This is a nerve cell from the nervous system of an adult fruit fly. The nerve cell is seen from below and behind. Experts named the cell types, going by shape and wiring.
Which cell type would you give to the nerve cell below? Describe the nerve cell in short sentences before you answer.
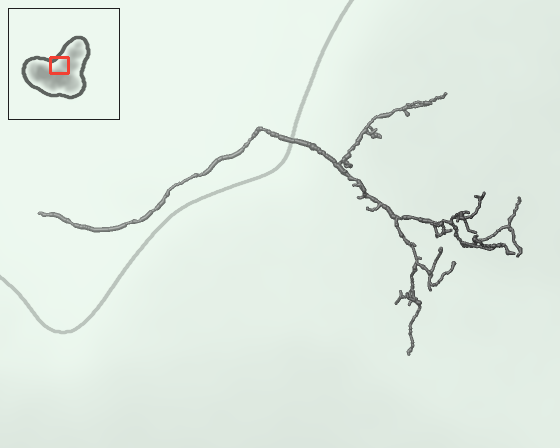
In this view it is wider than it is tall. This is a sensory neuron entering the nerve cord. It is of cell type SNpp62.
